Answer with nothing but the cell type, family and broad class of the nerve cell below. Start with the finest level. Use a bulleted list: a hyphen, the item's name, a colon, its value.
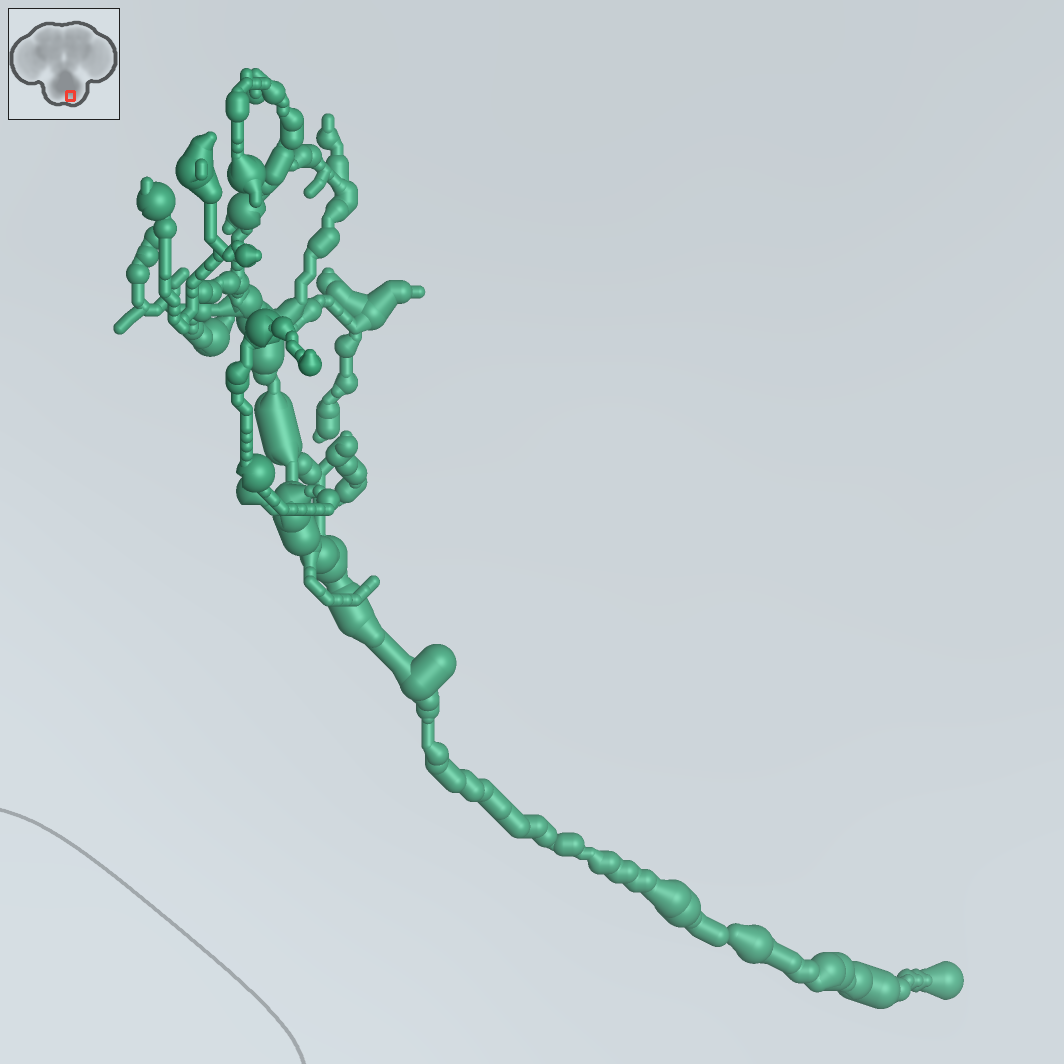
- cell type: SNta37
- family: class mechanosensory tactile
- broad class: sensory neuron entering the nerve cord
